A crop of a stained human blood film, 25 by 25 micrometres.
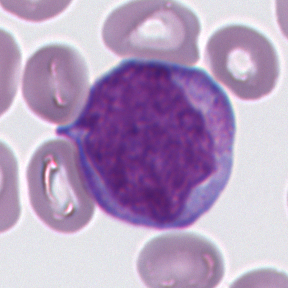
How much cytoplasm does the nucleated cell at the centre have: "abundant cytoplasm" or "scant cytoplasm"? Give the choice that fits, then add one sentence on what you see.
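Scant cytoplasm. The nucleus fills most of the cell and sits off-centre toward the left.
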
